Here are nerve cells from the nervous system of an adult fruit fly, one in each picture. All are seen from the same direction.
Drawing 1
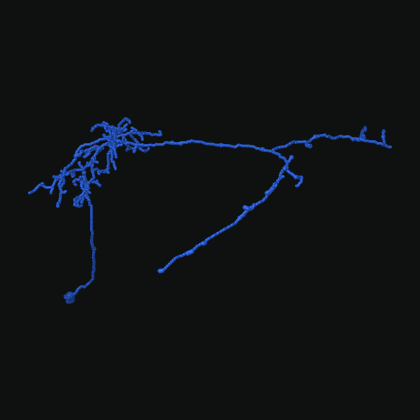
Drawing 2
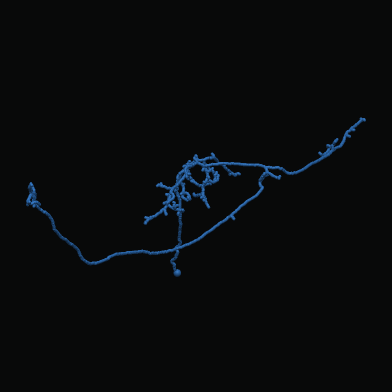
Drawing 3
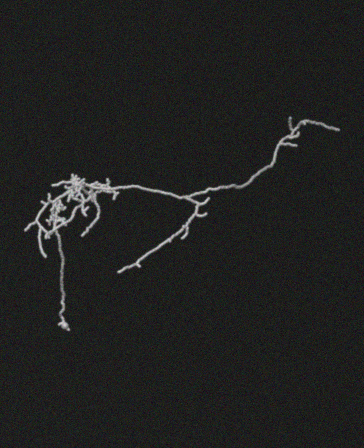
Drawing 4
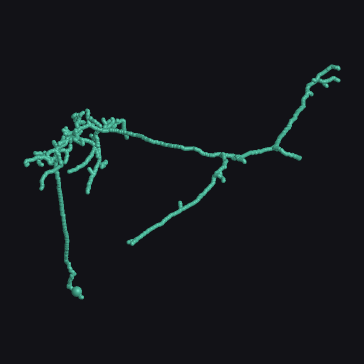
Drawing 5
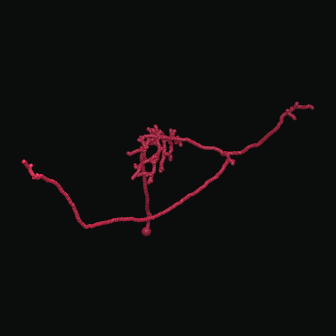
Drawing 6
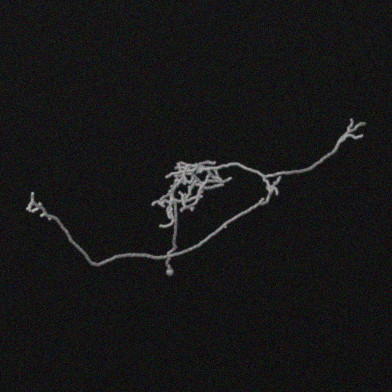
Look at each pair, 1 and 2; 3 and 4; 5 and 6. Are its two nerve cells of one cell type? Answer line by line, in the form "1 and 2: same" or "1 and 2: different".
1 and 2: different
3 and 4: same
5 and 6: same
